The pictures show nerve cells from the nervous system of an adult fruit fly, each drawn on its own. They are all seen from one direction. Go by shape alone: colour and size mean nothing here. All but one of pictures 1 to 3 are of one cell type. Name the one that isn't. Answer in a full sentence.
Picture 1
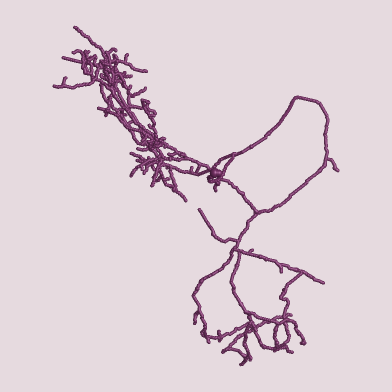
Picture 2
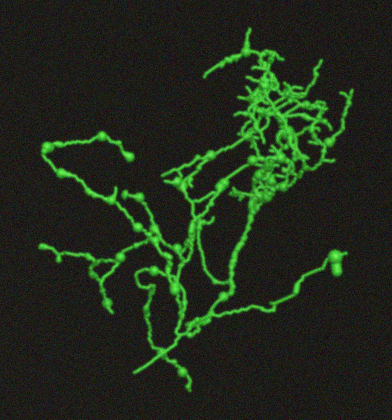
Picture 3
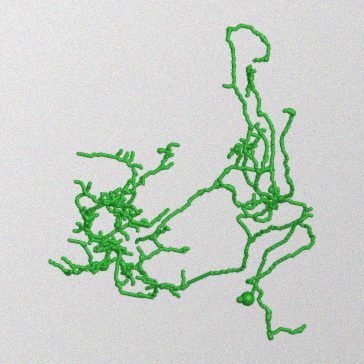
Picture 1 shows a nerve cell of another cell type.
